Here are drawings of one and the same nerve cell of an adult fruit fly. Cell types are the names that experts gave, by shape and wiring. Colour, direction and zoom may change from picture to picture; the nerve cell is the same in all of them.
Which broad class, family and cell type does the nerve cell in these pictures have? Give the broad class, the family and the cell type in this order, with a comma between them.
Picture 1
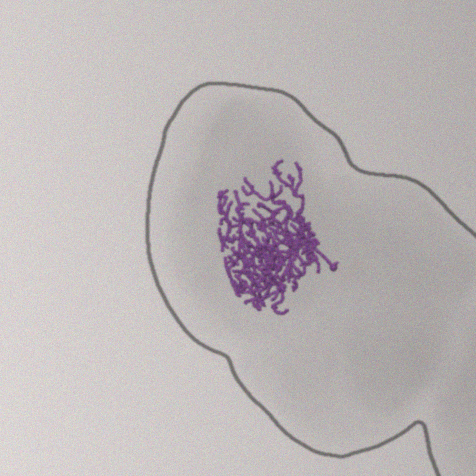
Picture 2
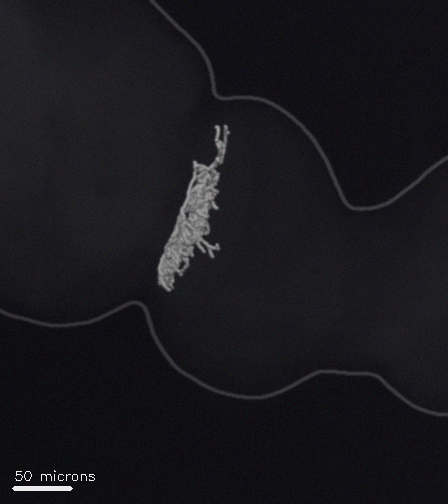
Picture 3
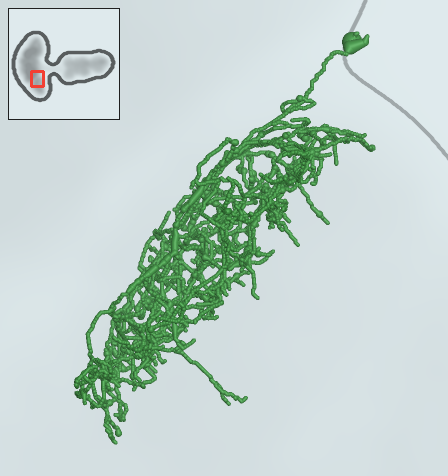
optic-lobe intrinsic neuron, Li, Li36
